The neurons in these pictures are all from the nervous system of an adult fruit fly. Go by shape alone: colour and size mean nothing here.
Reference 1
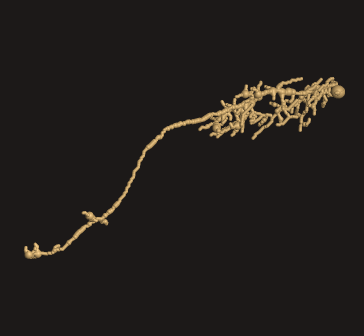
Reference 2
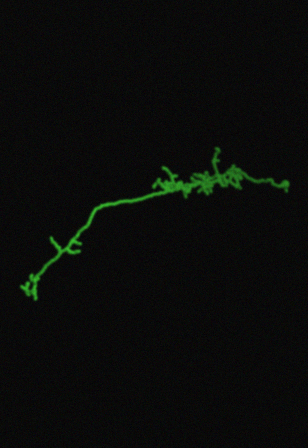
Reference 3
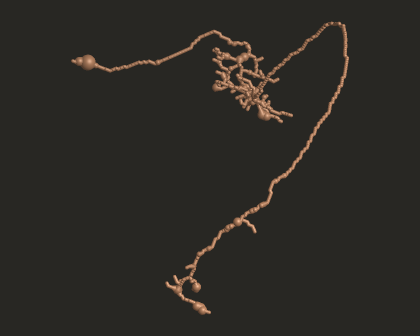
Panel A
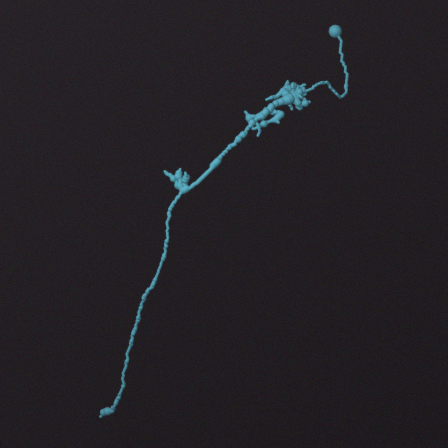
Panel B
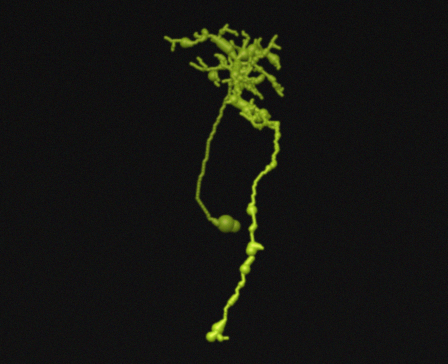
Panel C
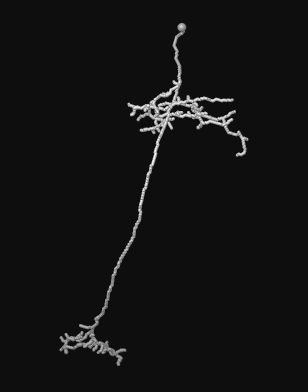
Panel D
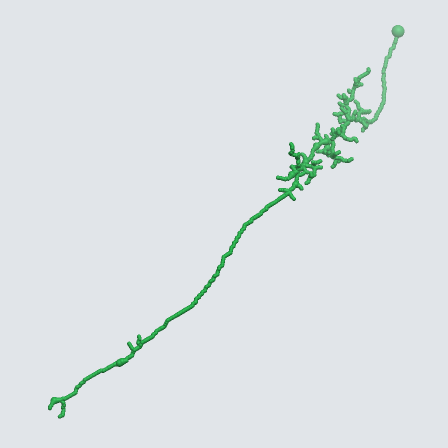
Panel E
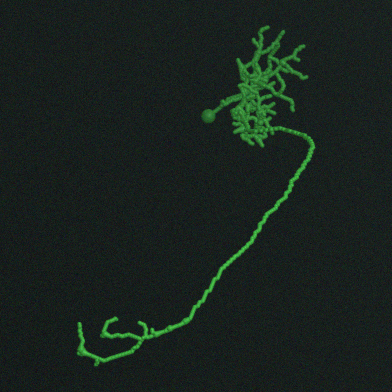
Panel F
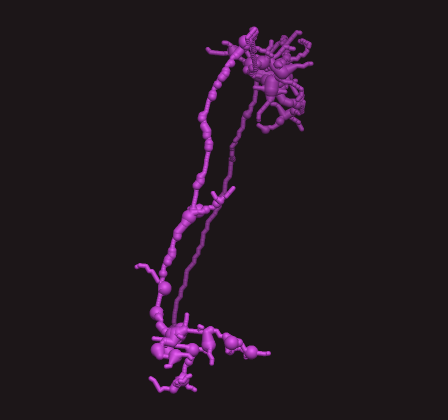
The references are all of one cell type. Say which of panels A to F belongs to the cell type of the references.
Panel D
